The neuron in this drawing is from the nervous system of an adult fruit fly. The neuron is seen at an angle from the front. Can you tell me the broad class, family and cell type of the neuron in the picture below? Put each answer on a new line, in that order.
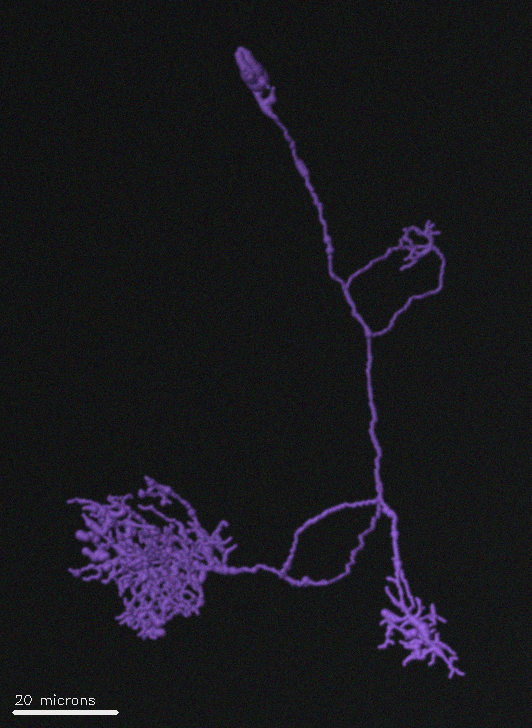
central-brain intrinsic neuron
class CX
EL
